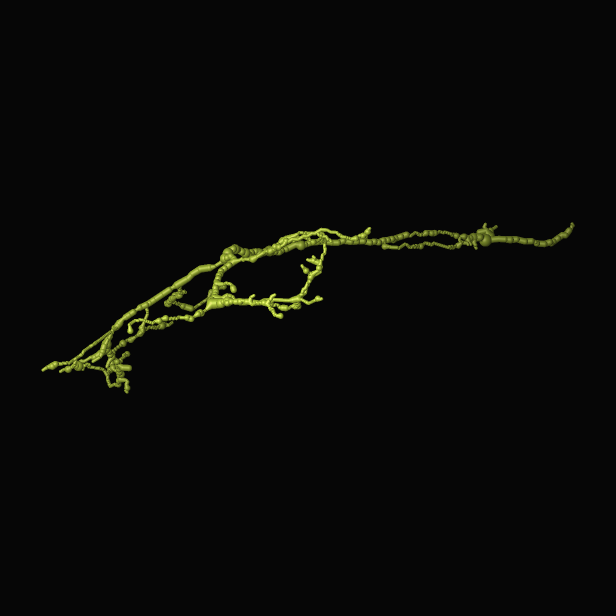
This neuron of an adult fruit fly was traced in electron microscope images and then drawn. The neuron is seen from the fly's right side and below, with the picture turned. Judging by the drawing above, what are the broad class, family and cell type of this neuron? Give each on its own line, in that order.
visual projection neuron
OCG
OCG03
